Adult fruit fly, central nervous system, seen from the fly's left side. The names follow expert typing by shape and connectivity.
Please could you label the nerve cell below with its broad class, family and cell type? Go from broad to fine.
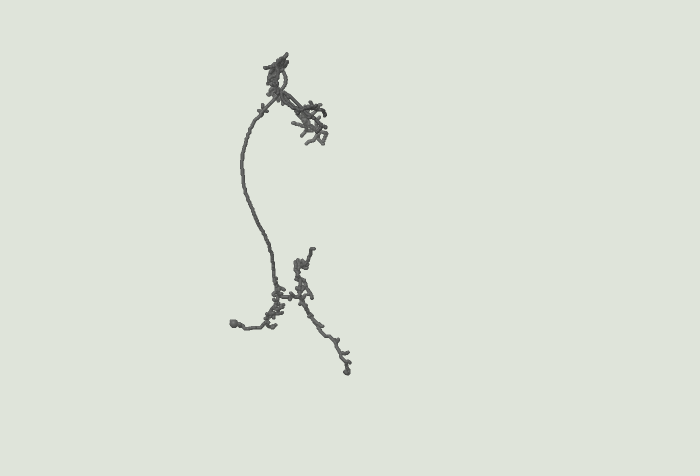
central-brain intrinsic neuron; hemilineage FLAa3; FLA001m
